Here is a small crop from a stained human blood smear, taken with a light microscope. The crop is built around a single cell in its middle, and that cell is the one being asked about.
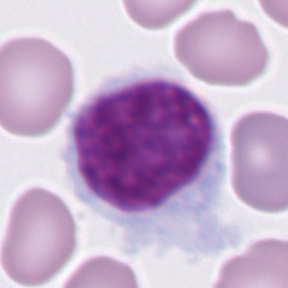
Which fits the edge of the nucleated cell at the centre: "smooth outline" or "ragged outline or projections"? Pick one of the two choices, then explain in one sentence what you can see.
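Ragged outline or projections. The outer edge of the cytoplasm is ragged rather than smooth.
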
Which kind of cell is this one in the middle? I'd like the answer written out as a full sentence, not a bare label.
The cell of interest, located centrally, is a hairy cell.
